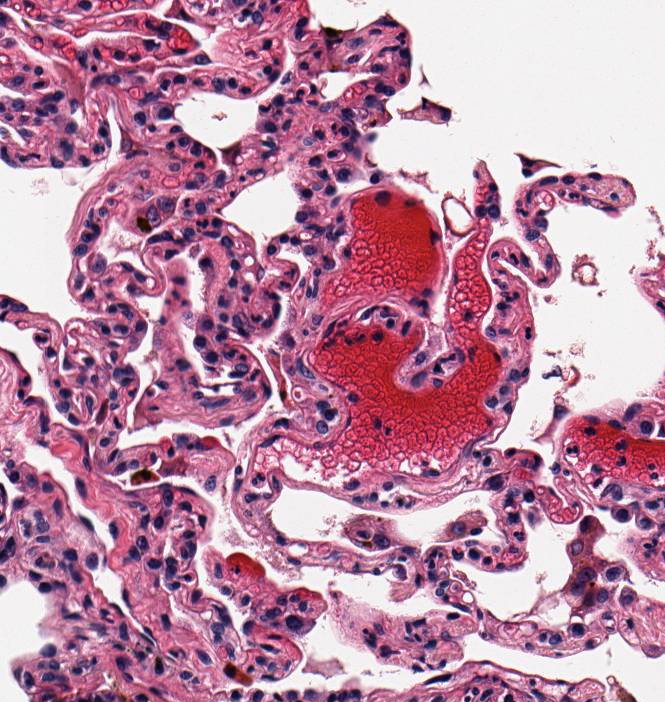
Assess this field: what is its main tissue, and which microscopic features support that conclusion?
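What you're looking at here is alveolus. See how the field is built: thin, branching, interconnecting septa enclosing many empty white spaces.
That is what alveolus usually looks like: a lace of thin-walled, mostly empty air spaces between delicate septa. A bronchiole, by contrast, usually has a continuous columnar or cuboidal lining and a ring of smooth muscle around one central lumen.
Notice too that the spaces are mostly empty, with no pink fluid in them. In the centre-right sits a large, irregular vessel, tightly crowded with bright red blood cells.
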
